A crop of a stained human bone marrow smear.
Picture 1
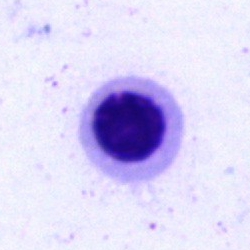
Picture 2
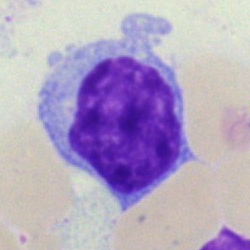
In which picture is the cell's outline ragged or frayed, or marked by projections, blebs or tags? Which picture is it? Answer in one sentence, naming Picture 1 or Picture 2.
There is a cell with a ragged or frayed outline, or projections, blebs or tags, in Picture 2.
